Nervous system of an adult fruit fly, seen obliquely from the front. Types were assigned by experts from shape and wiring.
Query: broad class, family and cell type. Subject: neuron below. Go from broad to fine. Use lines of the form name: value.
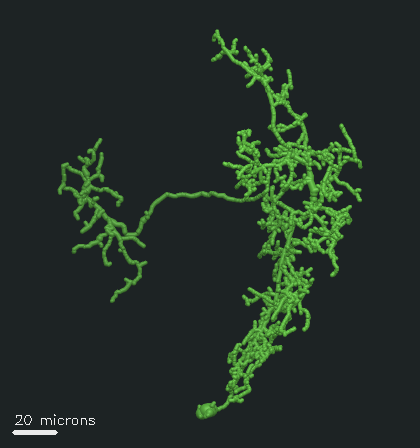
broad class: central-brain intrinsic neuron
family: hemilineage LB6
cell type: CB0671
